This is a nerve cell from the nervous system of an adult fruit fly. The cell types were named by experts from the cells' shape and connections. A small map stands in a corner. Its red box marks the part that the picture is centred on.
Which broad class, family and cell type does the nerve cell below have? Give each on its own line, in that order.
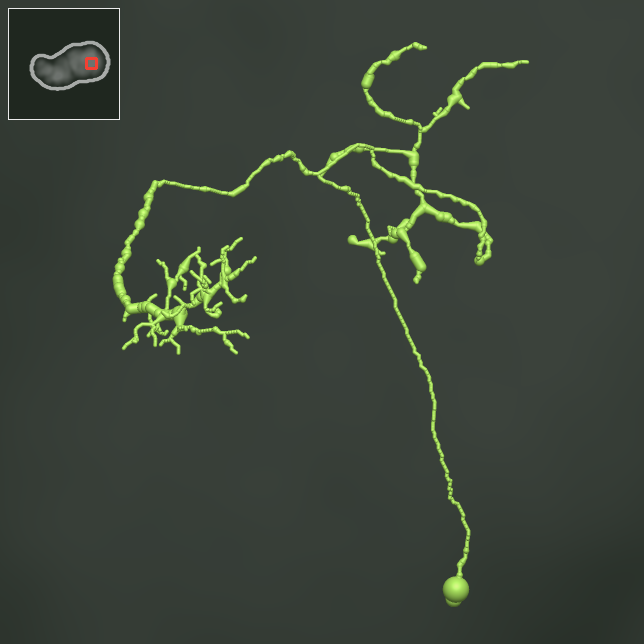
visual projection neuron
LC
LC12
